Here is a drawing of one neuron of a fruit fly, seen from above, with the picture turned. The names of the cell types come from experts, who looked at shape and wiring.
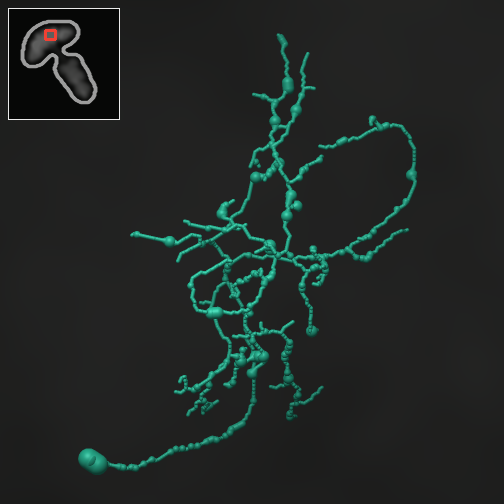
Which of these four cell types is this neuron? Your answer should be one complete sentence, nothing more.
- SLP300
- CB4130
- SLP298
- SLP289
Under the cell type CB4130 falls this neuron.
